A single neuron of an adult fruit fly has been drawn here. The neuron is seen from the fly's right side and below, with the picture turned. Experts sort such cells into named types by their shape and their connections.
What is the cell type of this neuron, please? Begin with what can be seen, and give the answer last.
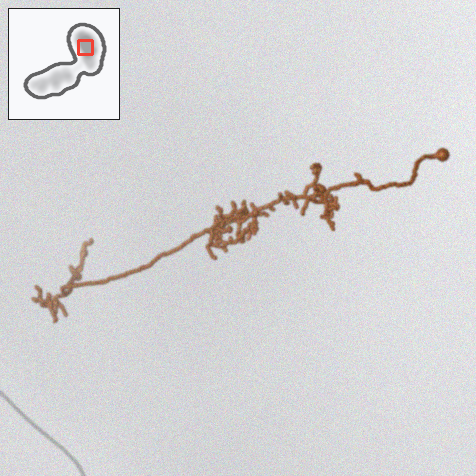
The picture shows dozens of branch ends. In this view it is wider than it is tall. This is an optic-lobe intrinsic neuron. Its cell type is TmY18.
